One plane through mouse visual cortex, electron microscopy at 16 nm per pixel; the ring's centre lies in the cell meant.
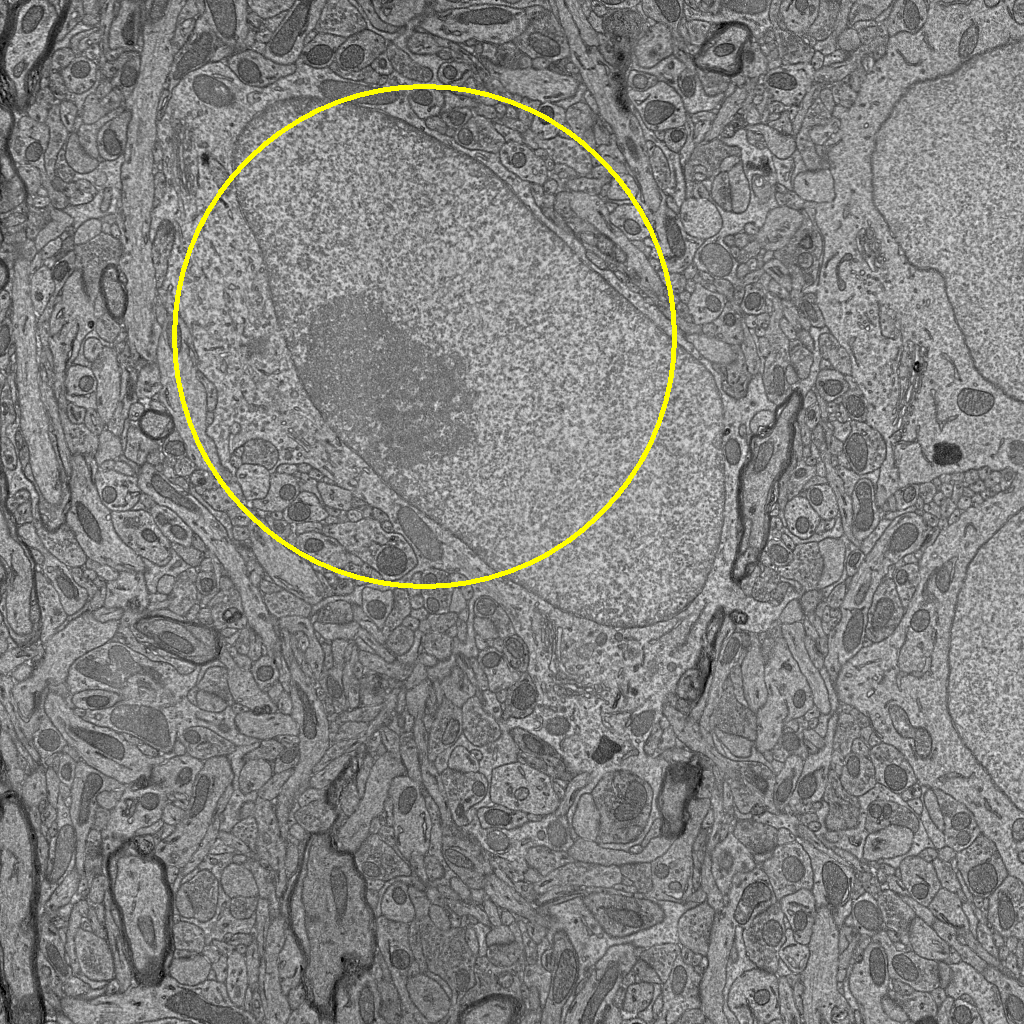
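Astrocyte, marked cell; electron micrograph, mouse visual cortex. Nucleus an elongated oval, long axis upper left to lower right. Envelope smooth, no folds or indentations. Chromatin mostly pale, finely granular, evenly spread; one large, irregular, darker granular patch in the left-central part of the nucleus.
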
